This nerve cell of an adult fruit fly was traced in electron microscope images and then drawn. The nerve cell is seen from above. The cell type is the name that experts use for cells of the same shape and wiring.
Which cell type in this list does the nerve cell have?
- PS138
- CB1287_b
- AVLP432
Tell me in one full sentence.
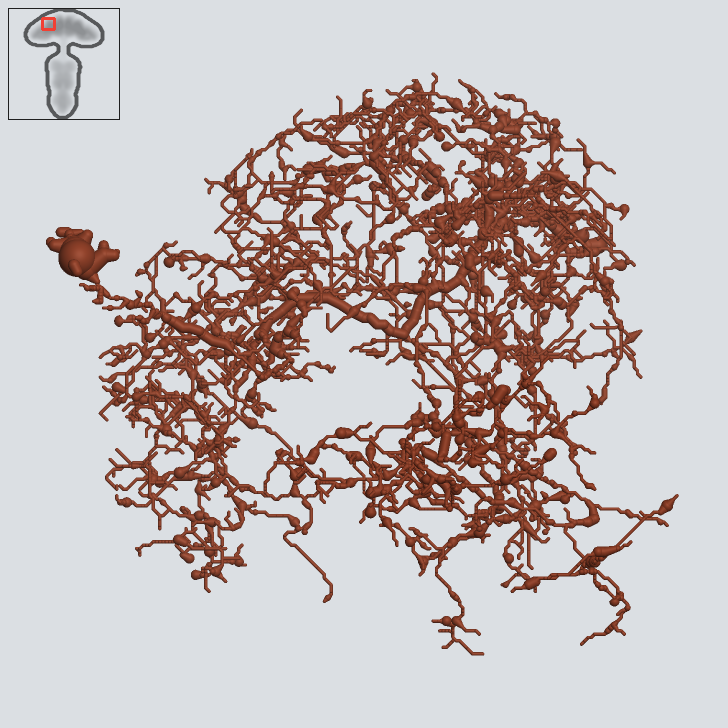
The cell type of this nerve cell is AVLP432.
